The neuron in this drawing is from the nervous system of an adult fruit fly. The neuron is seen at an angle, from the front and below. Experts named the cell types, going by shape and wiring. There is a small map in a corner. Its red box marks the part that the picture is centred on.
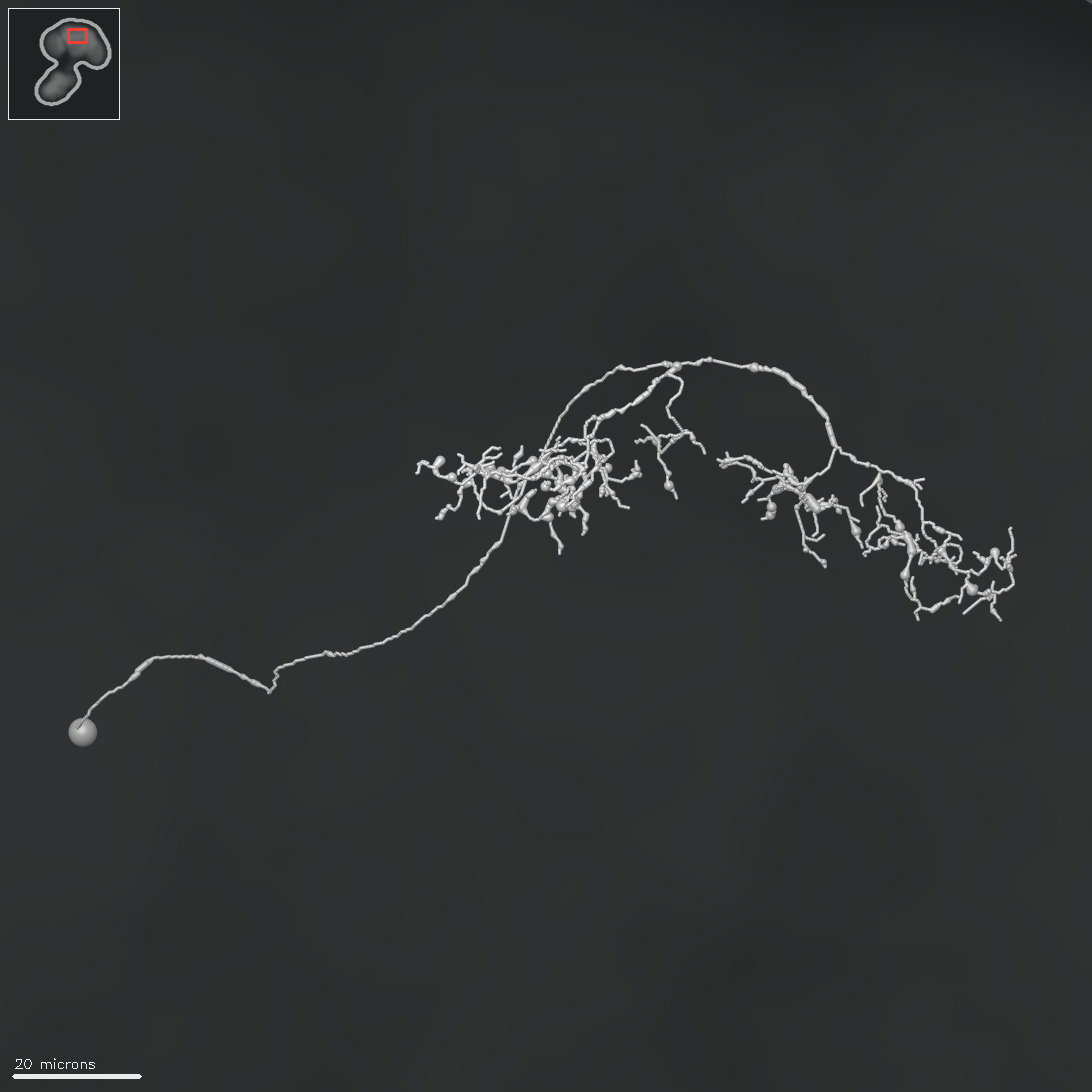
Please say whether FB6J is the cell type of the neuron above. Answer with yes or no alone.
yes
